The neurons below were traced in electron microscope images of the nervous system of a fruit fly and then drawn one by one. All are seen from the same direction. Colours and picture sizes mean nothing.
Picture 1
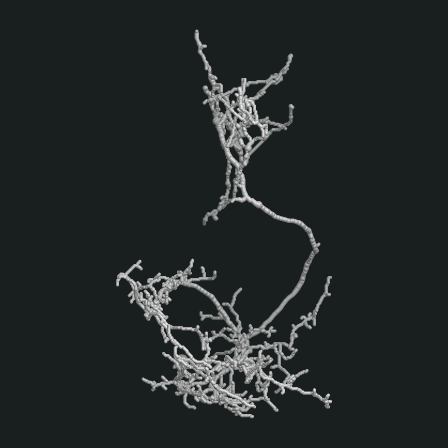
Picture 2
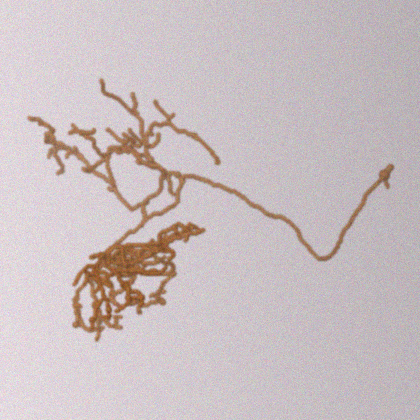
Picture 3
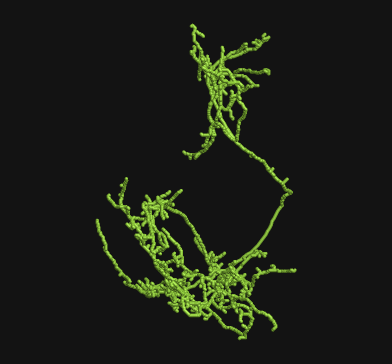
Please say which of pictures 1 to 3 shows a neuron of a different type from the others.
Picture 2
